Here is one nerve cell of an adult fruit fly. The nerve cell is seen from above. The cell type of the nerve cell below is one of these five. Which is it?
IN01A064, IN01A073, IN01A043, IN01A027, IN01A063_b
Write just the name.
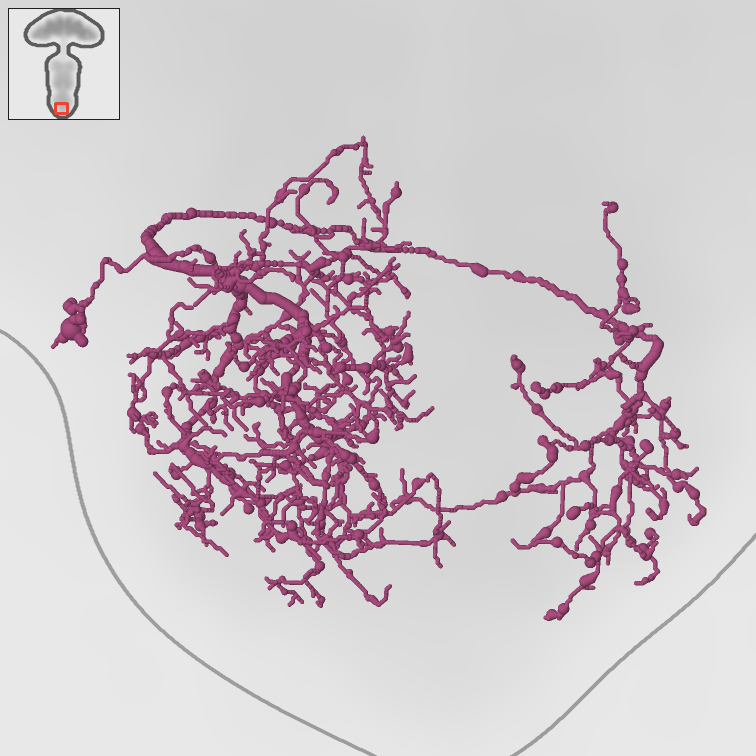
IN01A043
